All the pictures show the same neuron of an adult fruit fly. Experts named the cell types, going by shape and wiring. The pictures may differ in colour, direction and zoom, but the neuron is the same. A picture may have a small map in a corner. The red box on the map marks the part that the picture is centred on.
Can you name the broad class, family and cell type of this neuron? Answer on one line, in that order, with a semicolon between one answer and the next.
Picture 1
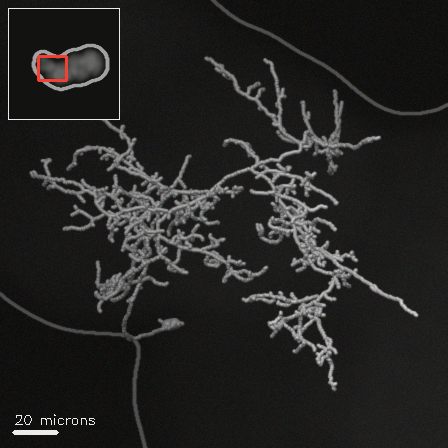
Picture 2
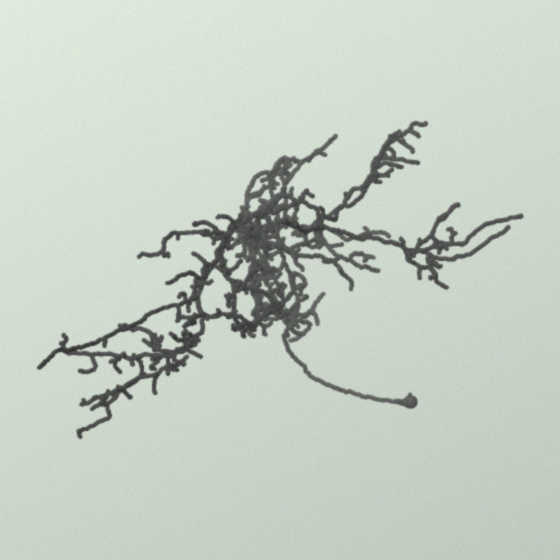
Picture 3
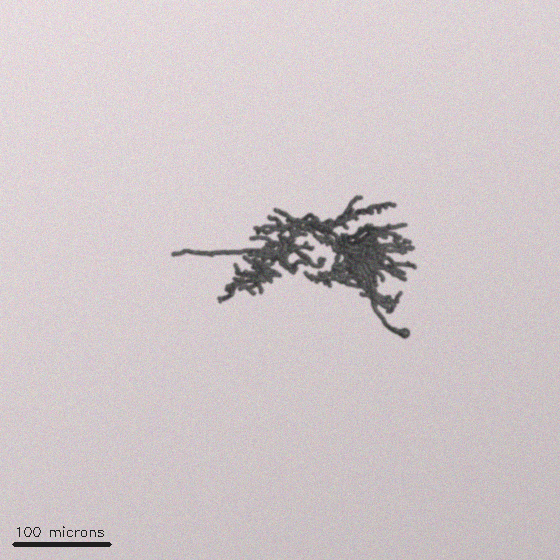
nerve-cord intrinsic neuron; hemilineage 14B; IN14B003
